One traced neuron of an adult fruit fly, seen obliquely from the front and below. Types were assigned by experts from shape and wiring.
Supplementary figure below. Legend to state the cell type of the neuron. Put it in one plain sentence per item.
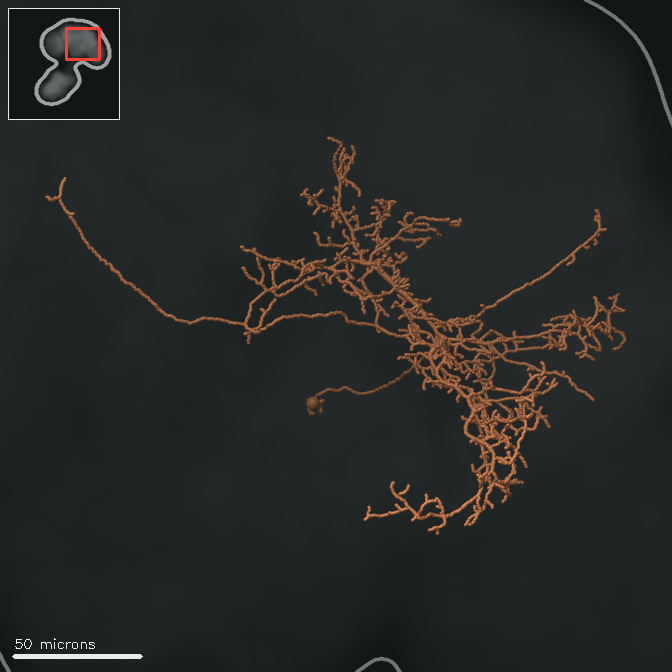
The cell type is PVLP123.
